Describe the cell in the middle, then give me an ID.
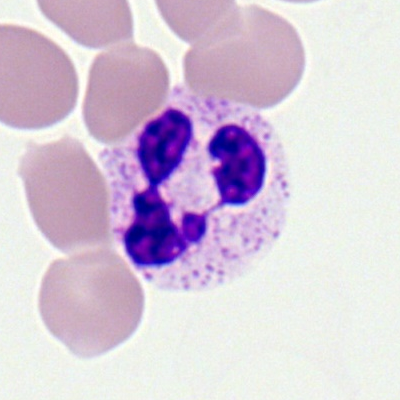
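Outline first: round and smooth. Nucleus next: divided into several separate lobes. Those lobes are arranged around a pale central area of cytoplasm. Chromatin last: dark purple and coarsely clumped. This is a segmented neutrophil.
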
